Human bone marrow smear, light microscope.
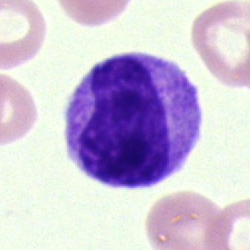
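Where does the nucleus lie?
Off-centre toward the left, leaving a wider band of cytoplasm on the right.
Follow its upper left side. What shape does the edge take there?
It has a notch.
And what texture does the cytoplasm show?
Fine, faint purplish granularity.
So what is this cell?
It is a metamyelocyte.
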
